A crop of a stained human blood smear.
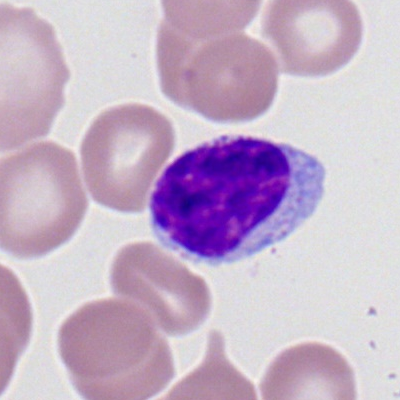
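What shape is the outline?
Oval, with a smooth edge.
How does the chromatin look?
Dark purple and coarsely clumped.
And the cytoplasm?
Pale blue, and I see no coarse granules in it.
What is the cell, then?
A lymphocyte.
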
